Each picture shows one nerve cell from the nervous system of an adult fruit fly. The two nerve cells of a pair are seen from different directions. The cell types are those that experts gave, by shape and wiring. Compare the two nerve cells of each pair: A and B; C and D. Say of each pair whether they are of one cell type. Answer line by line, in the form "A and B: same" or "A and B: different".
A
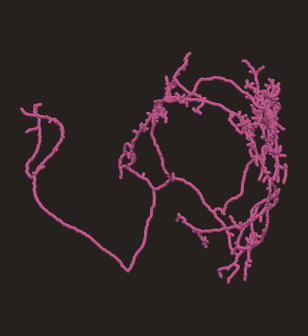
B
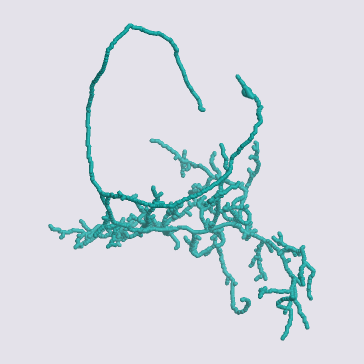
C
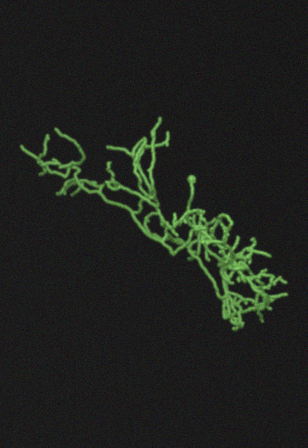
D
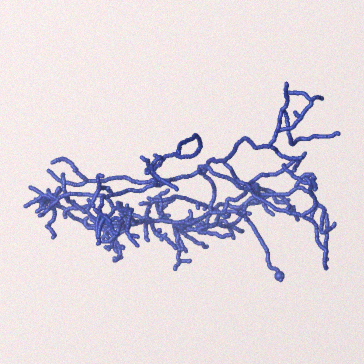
A and B: different
C and D: same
